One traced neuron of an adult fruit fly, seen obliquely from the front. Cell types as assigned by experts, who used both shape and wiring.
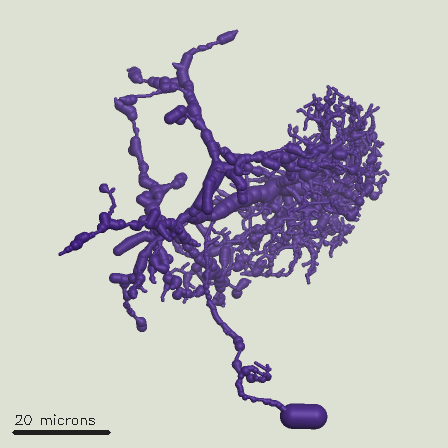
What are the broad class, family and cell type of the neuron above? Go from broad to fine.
nerve-cord intrinsic neuron; hemilineage 13B; IN13B014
